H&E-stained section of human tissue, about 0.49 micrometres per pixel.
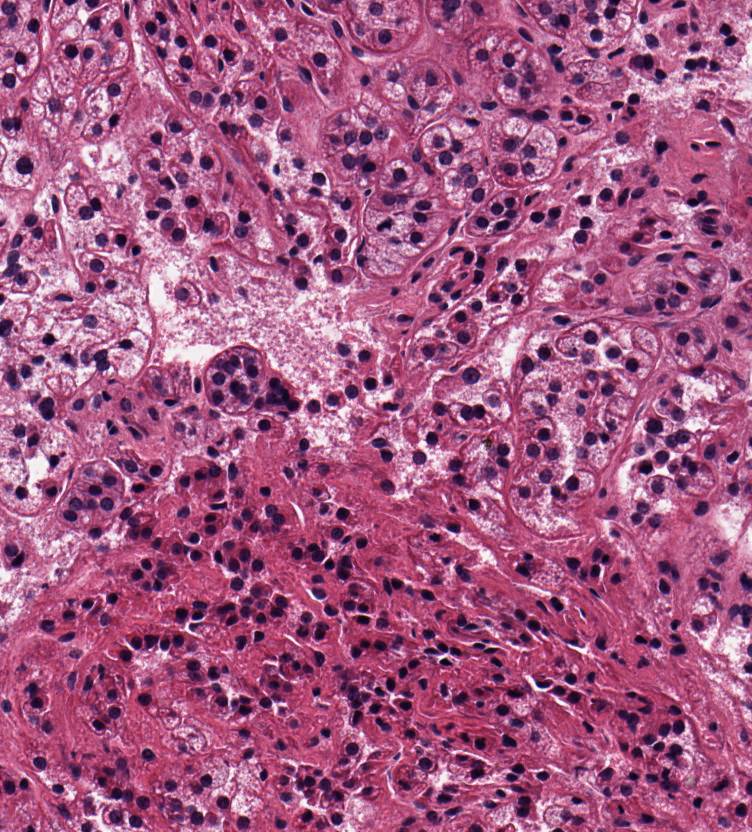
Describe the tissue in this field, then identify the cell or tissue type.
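Arrangement first: in the upper half, the cells form rounded nests outlined by thin pink septa. Their cytoplasm is pale, finely vacuolated and foamy-looking. Their nuclei are small, round and darkly stained, mostly one per cell. No gland lumina lined by epithelium are seen. The tissue is adrenal gland.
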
